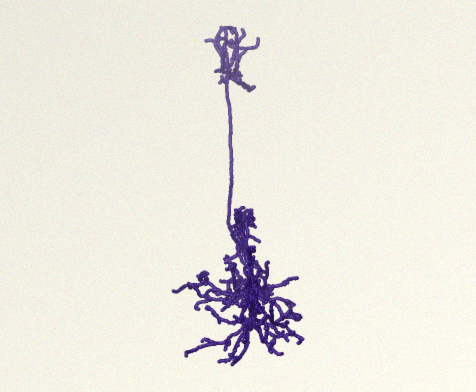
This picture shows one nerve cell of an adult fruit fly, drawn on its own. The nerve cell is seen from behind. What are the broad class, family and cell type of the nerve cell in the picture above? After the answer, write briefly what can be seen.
This is an ascending neuron. Its family is hemilineage 10B. It is of cell type AN10B015. Its cell body lies at the bottom of the picture. In this view it is more than twice as tall as it is wide.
